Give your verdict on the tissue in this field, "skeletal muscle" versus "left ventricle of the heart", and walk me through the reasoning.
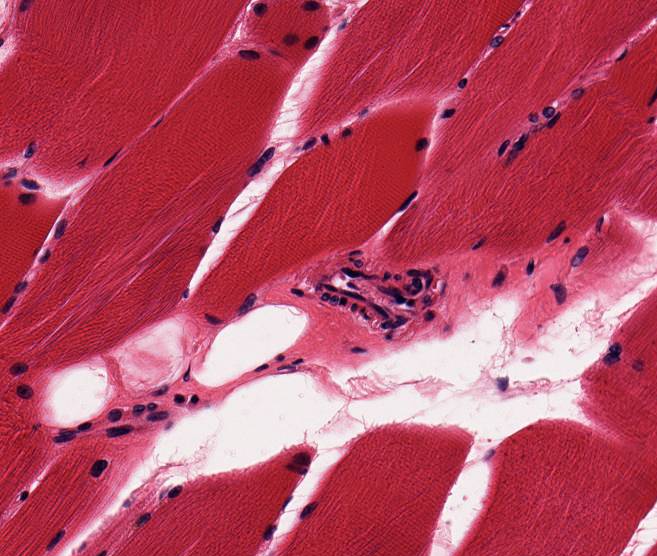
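This is skeletal muscle, not left ventricle. What decides it is where the nuclei sit: dark and elongated, at the edges of the fibres, not in their centres.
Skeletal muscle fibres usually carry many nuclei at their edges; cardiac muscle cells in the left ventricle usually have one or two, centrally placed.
The fibres have deeply eosinophilic, bright red cytoplasm, and thin strands of pale pink loose connective tissue with scattered small dark nuclei lie between them.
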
